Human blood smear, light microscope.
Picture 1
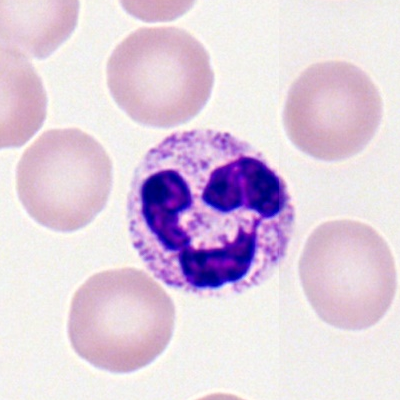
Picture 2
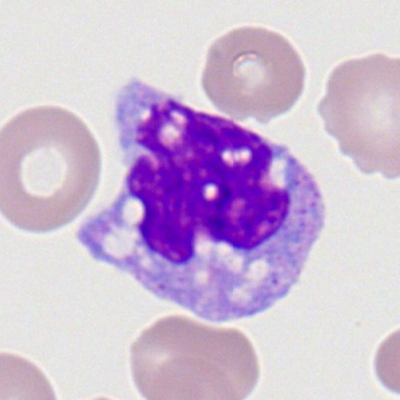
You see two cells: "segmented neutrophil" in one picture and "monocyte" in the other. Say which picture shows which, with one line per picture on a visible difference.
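Picture 1 – segmented neutrophil. No vacuoles are seen in the cytoplasm.
Picture 2 – monocyte. Many small clear round vacuoles are scattered through the cytoplasm.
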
